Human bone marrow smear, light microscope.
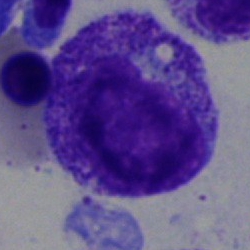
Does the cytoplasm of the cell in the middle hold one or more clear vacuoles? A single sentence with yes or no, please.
Yes, its cytoplasm contains at least one clear vacuole.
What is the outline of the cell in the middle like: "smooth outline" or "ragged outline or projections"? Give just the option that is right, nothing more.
Ragged outline or projections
